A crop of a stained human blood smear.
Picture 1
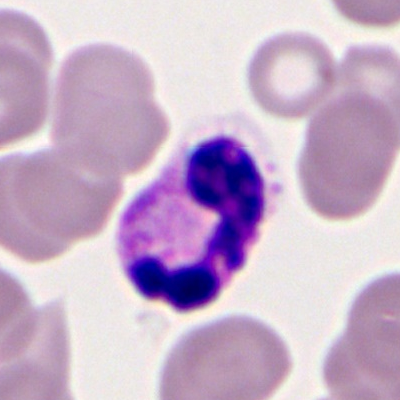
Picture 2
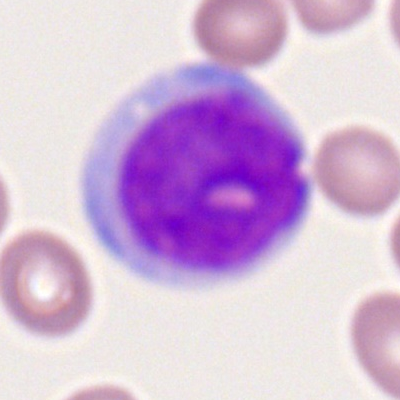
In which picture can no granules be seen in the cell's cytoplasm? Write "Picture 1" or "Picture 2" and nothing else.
Picture 2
